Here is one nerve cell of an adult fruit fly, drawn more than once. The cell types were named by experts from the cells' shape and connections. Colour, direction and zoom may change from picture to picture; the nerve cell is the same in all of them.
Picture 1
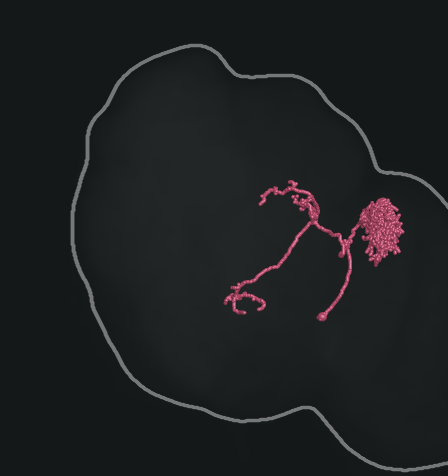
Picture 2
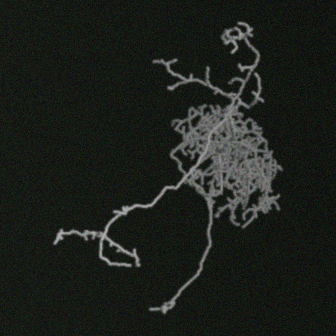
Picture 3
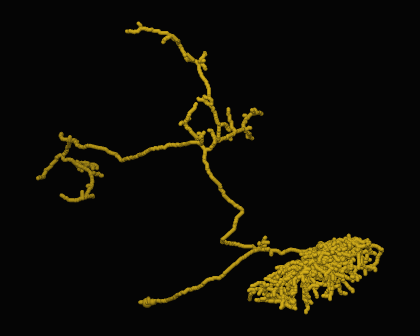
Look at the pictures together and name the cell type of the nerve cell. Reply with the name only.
LoVP89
